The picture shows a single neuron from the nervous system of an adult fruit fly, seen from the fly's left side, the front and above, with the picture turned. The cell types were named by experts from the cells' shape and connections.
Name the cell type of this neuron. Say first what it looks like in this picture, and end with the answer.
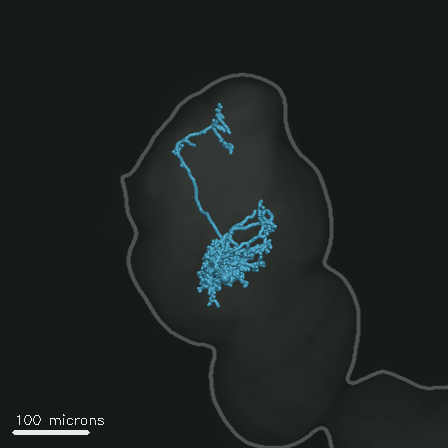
The cell body can be seen in the middle of the picture. By the scale bar it is about 300 microns tall in this view. It is a central-brain intrinsic neuron. Its cell type is AVLP156.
